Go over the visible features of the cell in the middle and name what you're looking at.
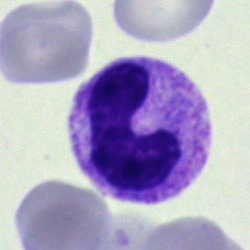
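You've got a round, smooth outline here. Look at the nucleus, though: it's deeply indented into a curved, C-like shape, and the indentation opens toward the right side of the cell. Chromatin's dark purple and coarsely clumped. That's a band neutrophil.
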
